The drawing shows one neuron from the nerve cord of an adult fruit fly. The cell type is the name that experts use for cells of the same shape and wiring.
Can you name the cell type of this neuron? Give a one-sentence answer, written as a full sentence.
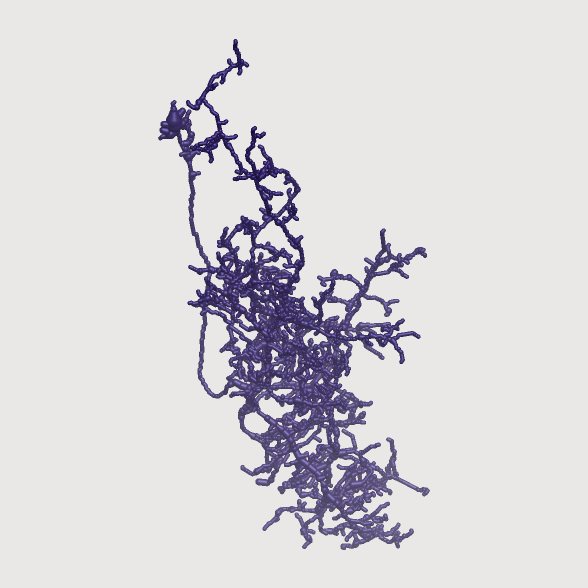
The cell type name IN11B012 applies to this neuron.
